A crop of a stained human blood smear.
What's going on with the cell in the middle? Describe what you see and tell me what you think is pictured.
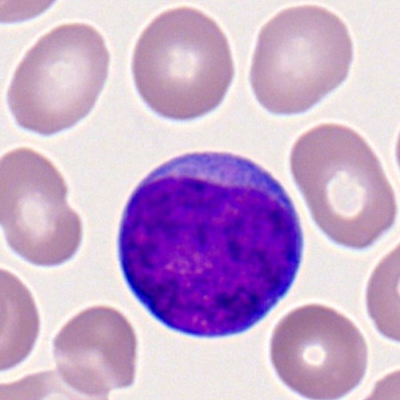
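Note how the nucleus occupies most of the cell. No nucleoli are visible within it. The cytoplasm is pale blue and contains no granules. This cell is a myeloblast.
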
